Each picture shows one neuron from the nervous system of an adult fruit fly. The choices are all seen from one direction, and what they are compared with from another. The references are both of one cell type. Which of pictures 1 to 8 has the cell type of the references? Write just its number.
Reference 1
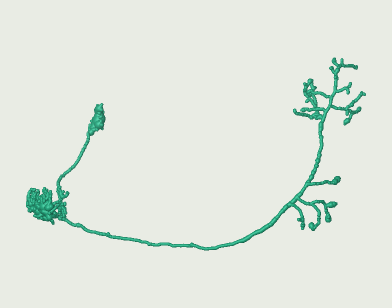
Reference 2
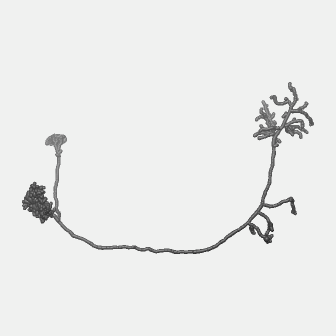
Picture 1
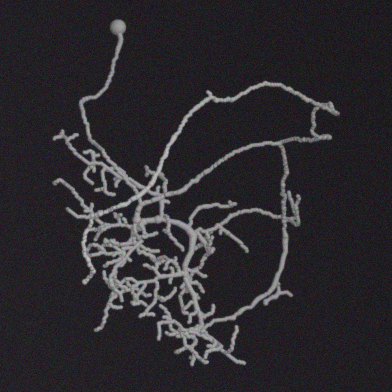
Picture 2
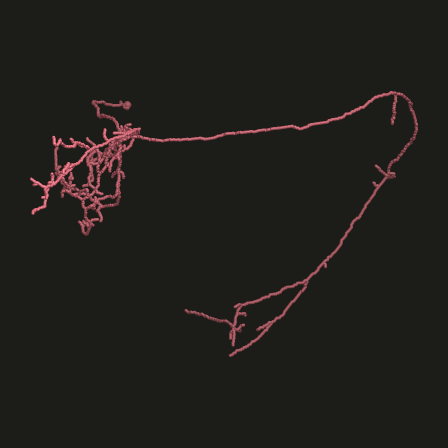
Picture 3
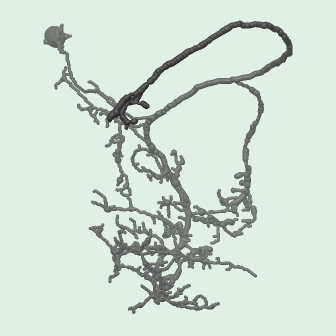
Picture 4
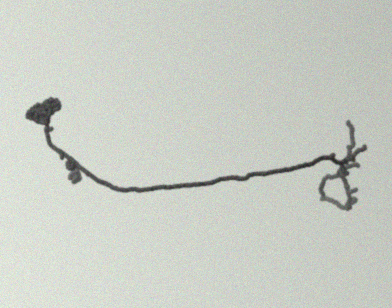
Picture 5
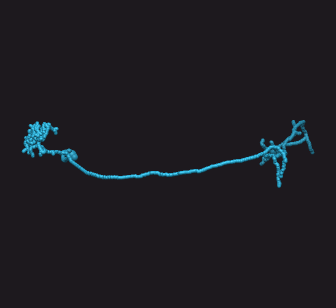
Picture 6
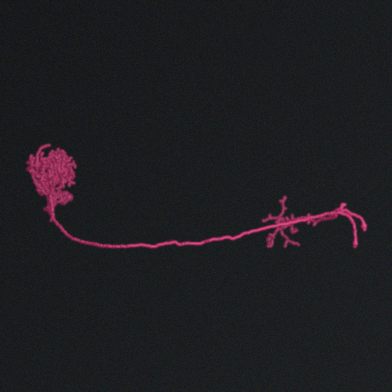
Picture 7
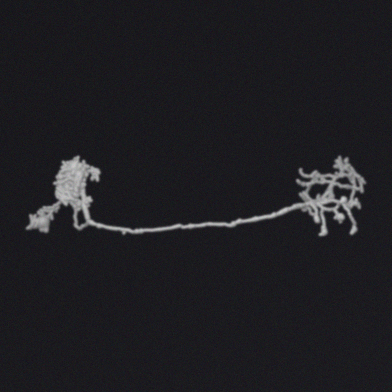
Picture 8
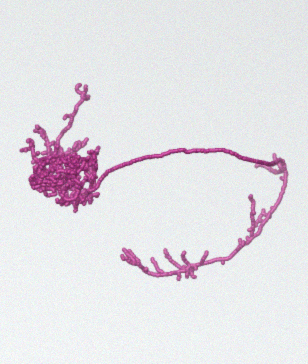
7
